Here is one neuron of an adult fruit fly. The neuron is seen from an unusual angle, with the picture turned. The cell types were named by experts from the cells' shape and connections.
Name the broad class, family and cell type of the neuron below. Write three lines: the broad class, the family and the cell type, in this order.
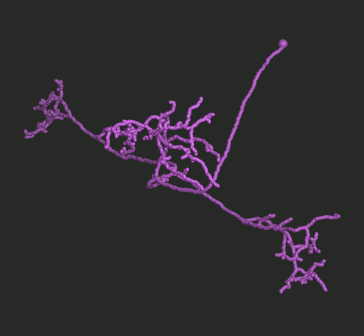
central-brain intrinsic neuron
hemilineage PSa1
CL120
